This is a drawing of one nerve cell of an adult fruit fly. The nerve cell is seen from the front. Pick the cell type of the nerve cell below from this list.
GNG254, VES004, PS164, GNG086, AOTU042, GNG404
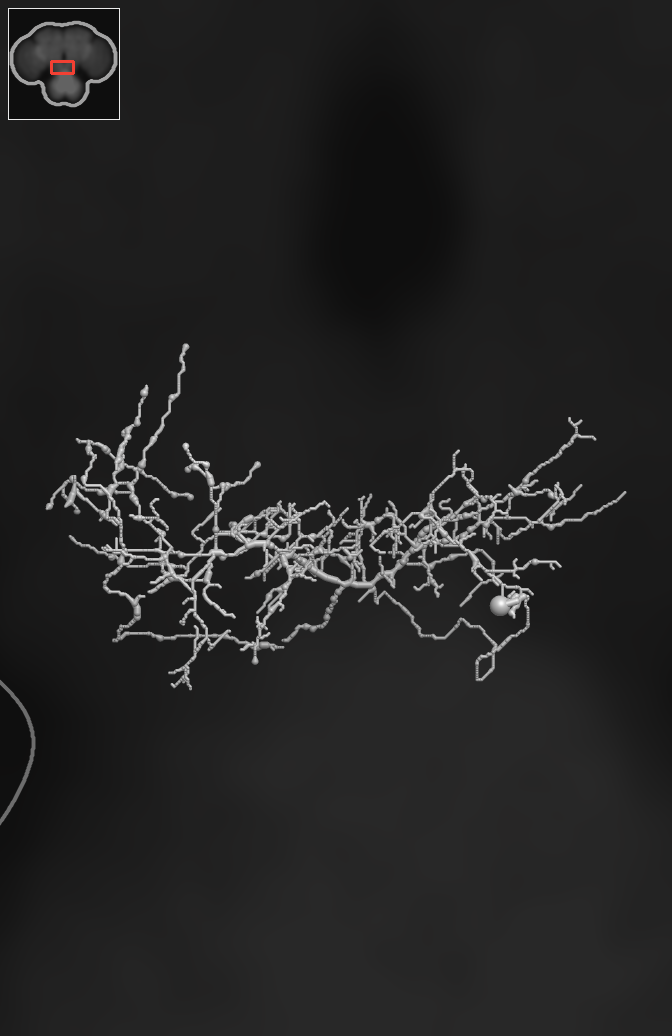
GNG086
